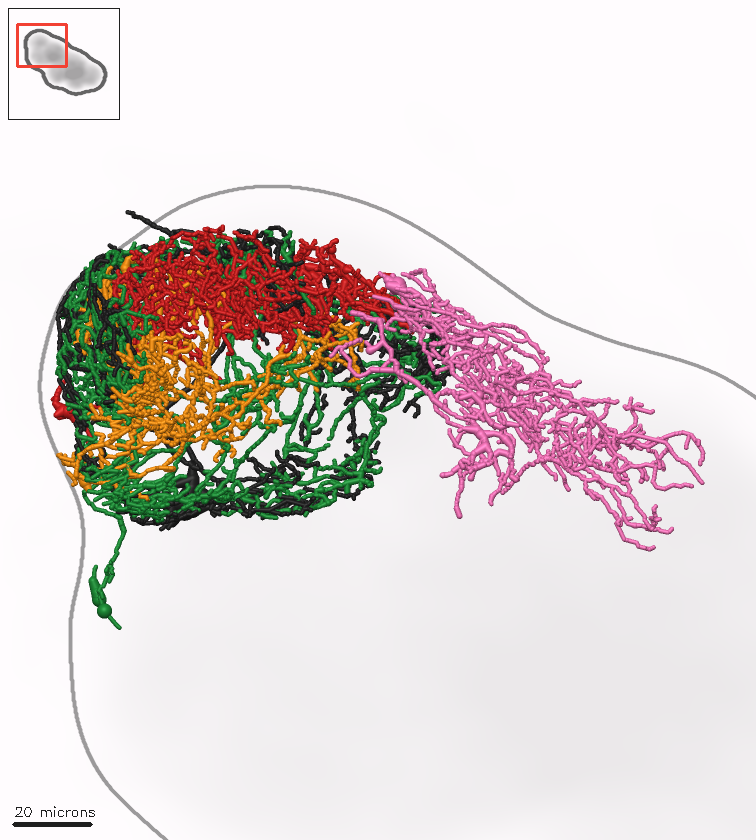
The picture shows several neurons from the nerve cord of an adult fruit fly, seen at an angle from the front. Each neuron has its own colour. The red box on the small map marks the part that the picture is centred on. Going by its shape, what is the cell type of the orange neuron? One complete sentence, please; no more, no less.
This neuron is assigned to the cell type INXXX379.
